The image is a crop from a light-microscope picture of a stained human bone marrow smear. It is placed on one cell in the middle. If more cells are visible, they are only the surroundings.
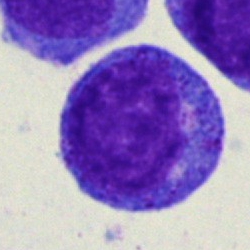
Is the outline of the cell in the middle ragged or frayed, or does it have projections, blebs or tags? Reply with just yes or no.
No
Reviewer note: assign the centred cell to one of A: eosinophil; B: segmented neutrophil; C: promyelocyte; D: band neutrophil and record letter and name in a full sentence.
Since the cell in the middle is a promyelocyte, option C is correct.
